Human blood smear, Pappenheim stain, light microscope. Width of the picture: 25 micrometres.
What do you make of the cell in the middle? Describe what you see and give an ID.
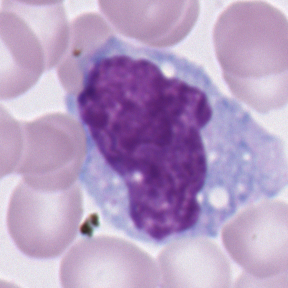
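Here the outline isn't round; it's irregular. The nucleus has an irregular, folded outline too, with lobed edges. You'll see several small clear vacuoles in the cytoplasm, but no coarse granules. So that's a monocyte.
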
